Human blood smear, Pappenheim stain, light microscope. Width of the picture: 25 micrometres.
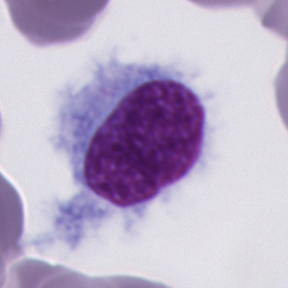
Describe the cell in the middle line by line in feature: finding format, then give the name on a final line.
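Margin: fine, hair-like wisps of cytoplasm streaming out, most obviously toward the lower left
Chromatin: dark purple, finely mottled, without large solid clumps
Cytoplasm: pale, faint blue-grey, lying mostly to the left of the nucleus
Texture: faint, fine blue-violet fibrils, no coarse distinct granules
Name: hairy cell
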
